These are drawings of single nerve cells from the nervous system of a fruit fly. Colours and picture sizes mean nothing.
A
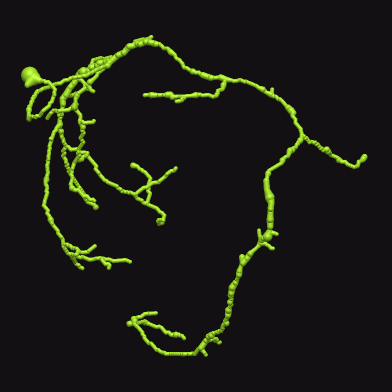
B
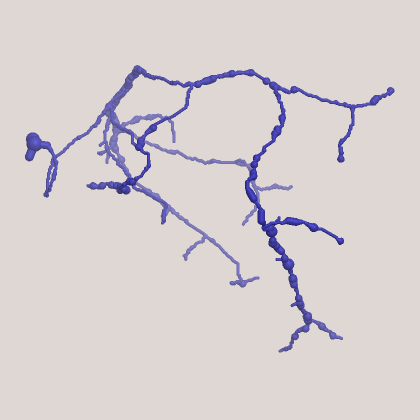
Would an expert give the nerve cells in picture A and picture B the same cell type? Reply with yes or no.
yes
